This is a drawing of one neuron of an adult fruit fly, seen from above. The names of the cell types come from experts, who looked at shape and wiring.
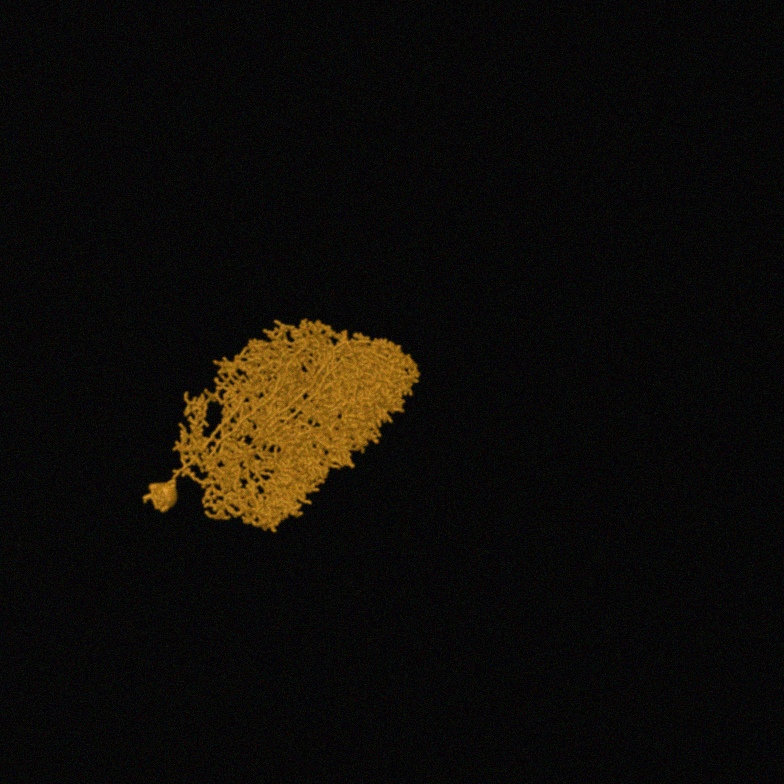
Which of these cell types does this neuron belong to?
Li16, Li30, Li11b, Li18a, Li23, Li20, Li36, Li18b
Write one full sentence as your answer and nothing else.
This neuron represents the cell type Li16.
